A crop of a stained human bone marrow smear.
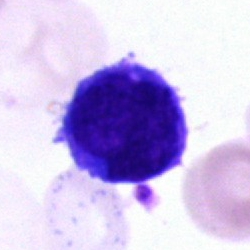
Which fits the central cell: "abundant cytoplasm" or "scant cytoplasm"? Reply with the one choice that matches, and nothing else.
Scant cytoplasm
